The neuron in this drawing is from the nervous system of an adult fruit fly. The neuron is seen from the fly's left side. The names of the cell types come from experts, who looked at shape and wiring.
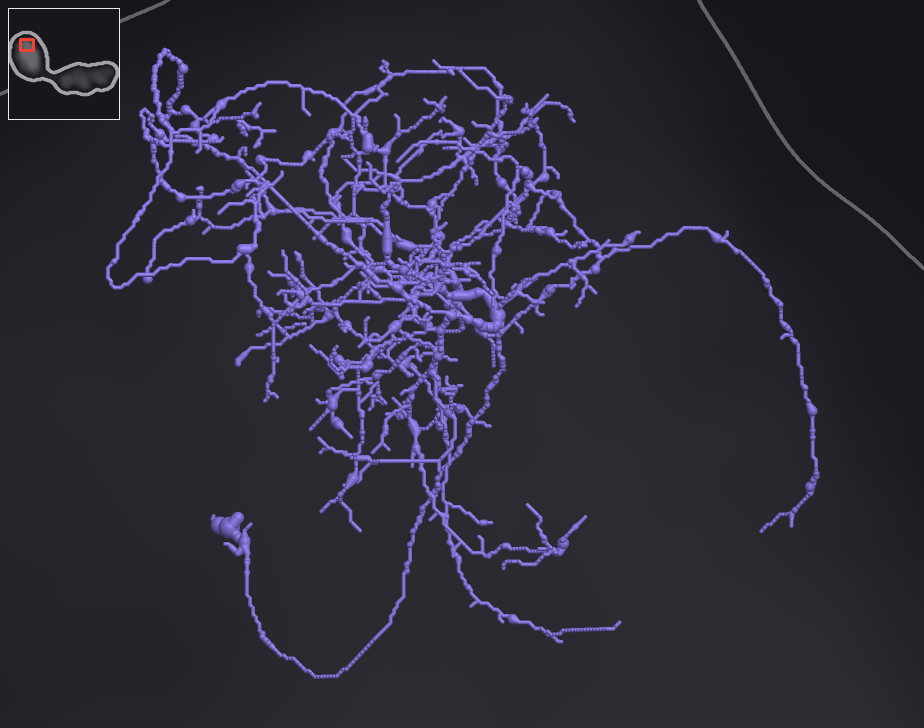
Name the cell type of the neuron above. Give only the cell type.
SLP112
